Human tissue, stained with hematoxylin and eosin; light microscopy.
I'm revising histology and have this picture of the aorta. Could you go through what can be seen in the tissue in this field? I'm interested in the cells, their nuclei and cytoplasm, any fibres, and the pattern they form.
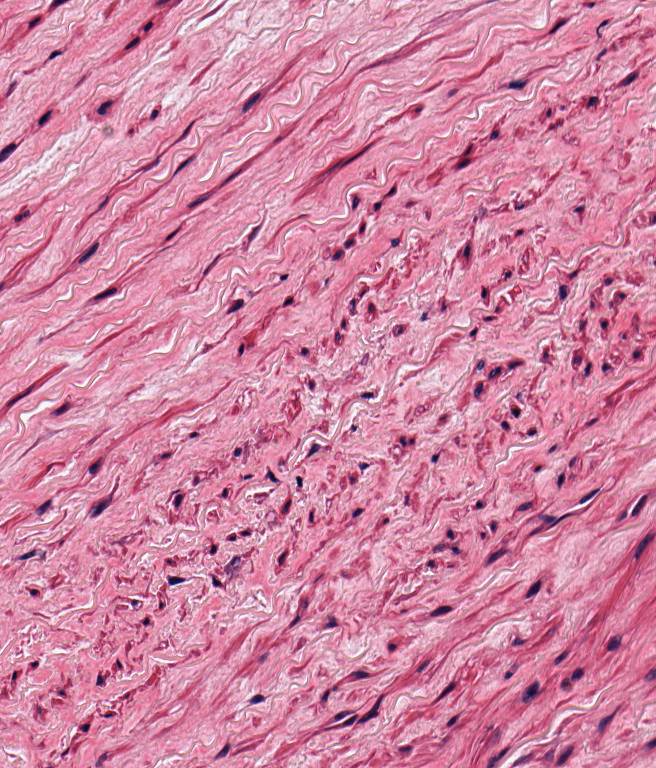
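You'll notice bundles of fibres crossing the whole field on a diagonal, from lower left to upper right. Lots of those eosinophilic collagen fibres have a wavy, crimped outline. Over in the upper left and the lower right, the nuclei are slender spindle shapes lying parallel to the fibres. The cell cytoplasm is hard to make out, since it just blends into the pink fibres around it.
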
